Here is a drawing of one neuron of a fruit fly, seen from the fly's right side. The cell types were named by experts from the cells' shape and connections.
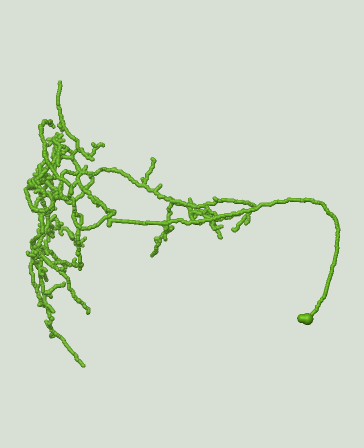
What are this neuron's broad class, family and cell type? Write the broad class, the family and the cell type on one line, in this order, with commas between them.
central-brain intrinsic neuron, hemilineage WEDa2, PS054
